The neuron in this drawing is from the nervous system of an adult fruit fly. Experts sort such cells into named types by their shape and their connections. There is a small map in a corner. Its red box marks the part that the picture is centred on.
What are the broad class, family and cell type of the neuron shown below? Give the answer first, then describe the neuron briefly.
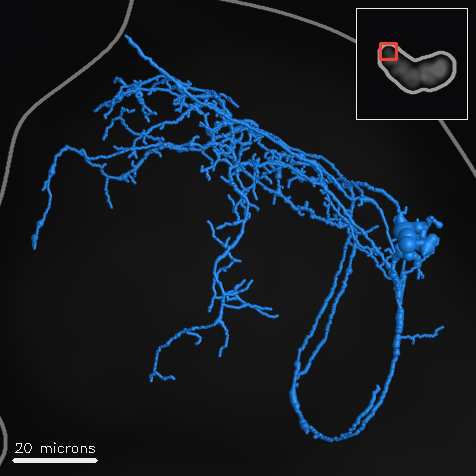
It is a motor neuron of the nerve cord. The family is MNad. Its cell type is MNad07. From left to right in the picture it spans about 100 microns. The picture shows dozens of branch ends.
